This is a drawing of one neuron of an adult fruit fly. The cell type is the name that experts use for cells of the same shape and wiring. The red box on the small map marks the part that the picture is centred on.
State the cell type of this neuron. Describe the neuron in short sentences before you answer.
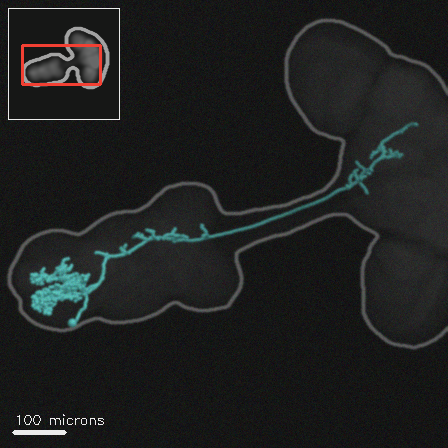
It reaches both the brain and the nerve cord, passing through the neck. Its cell body lies at the lower left of the picture. From left to right in the picture it spans about 800 microns. This is an ascending neuron. The cell type is AN08B026.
